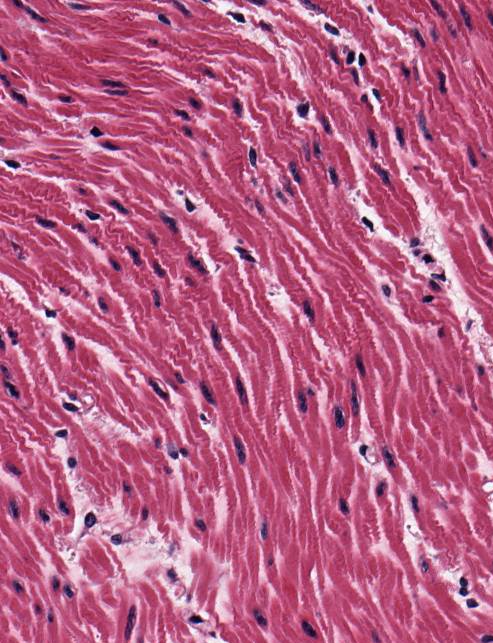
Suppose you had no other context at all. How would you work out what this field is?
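The answer is smooth muscle. Its fibres run side by side in parallel, gently curving bundles across the whole field.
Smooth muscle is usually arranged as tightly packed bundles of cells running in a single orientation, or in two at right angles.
Many fibres have a wavy, crinkled outline along their length. Neither fat cells nor epithelium appear anywhere in the field.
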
